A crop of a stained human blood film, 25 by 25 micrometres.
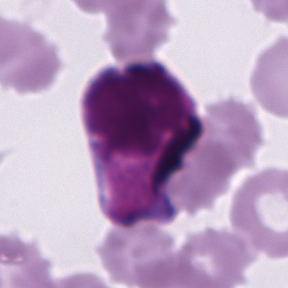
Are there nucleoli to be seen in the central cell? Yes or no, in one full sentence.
No, no visible nucleolus is present in this cell's nucleus.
